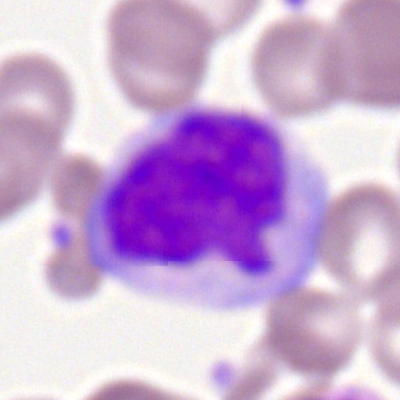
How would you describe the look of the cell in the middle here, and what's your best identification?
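First, the outline of the nucleus: it is irregular, with a notch at its lower right edge. Second, the chromatin: dark purple and mottled with paler patches. Third, the cytoplasm: pale blue, with its rim at its widest below the nucleus. Finally, the name: this cell is a monocyte.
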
